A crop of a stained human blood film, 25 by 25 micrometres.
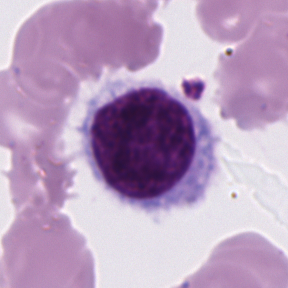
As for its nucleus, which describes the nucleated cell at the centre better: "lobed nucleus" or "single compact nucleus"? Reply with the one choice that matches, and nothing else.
Single compact nucleus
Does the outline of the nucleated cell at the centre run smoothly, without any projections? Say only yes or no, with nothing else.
No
